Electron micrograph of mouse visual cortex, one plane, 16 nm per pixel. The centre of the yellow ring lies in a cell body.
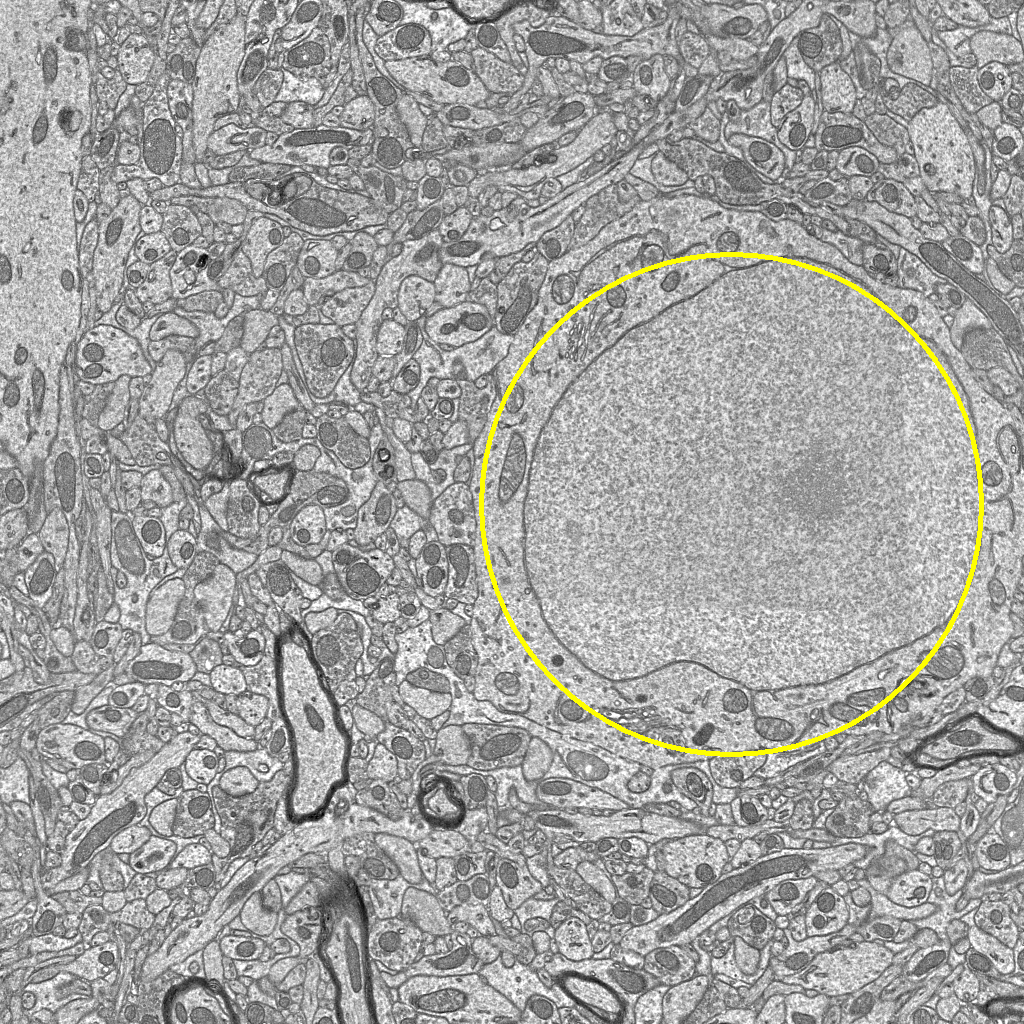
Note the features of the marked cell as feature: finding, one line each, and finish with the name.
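Nucleus: large, rounded, almost whole, fills most of ring
Envelope: mostly smooth, gentle wavy dip along lower edge
Chromatin: fine, evenly spread, no heavy dark clumps at envelope
Patch: diffuse, slightly darker, right of nuclear centre; no sharply bounded dense nucleolus
Cell: excitatory neuron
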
